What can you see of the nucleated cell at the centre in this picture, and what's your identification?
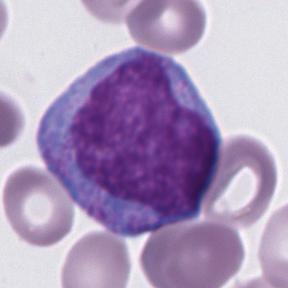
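A notch-like indentation marks the upper right edge of the nucleus, which fills most of the cell. Neither coarse granules nor clear vacuoles appear in the cytoplasm. It is a promyelocyte.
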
